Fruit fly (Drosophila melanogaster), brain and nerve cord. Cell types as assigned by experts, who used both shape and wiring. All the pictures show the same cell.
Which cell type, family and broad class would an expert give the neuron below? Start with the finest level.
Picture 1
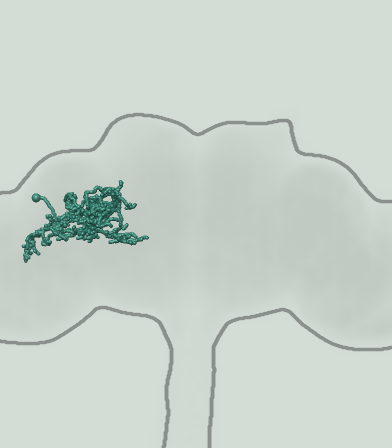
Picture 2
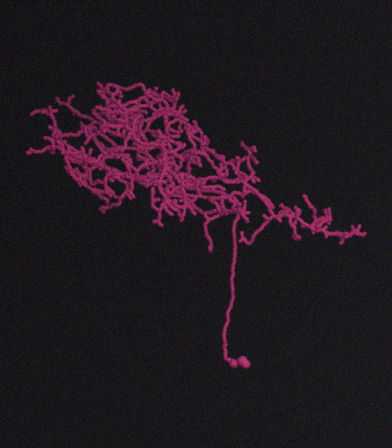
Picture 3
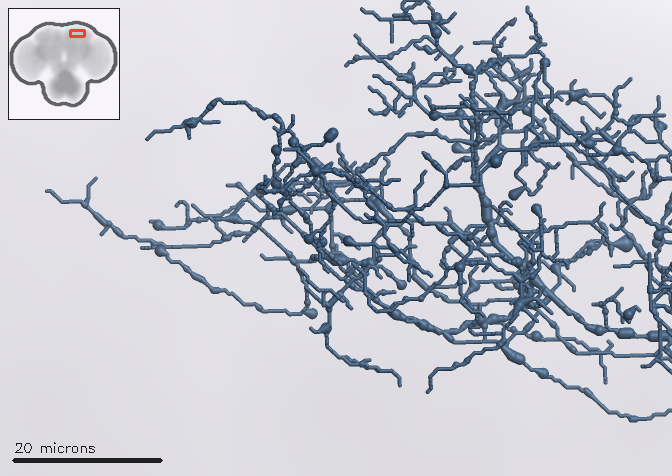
CB3319; hemilineage LHa1; central-brain intrinsic neuron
